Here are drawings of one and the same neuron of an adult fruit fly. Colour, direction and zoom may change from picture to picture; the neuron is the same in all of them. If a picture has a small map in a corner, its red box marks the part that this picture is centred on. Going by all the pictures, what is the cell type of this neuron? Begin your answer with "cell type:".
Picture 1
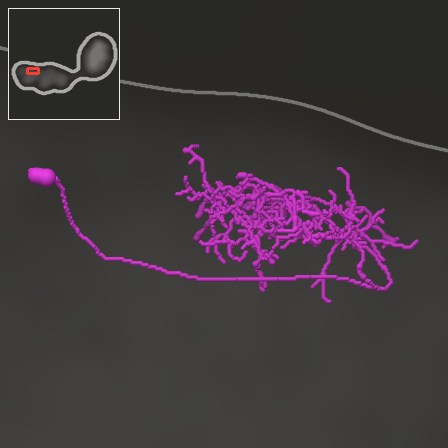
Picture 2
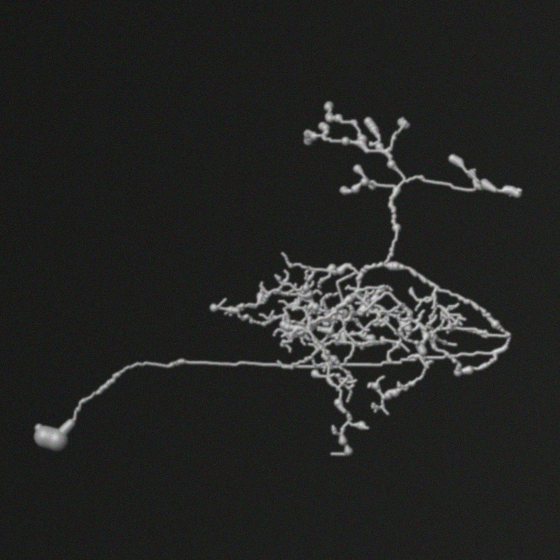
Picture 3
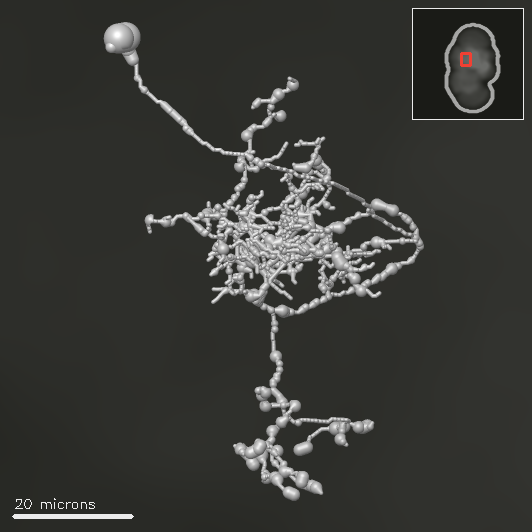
cell type: IN06A117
